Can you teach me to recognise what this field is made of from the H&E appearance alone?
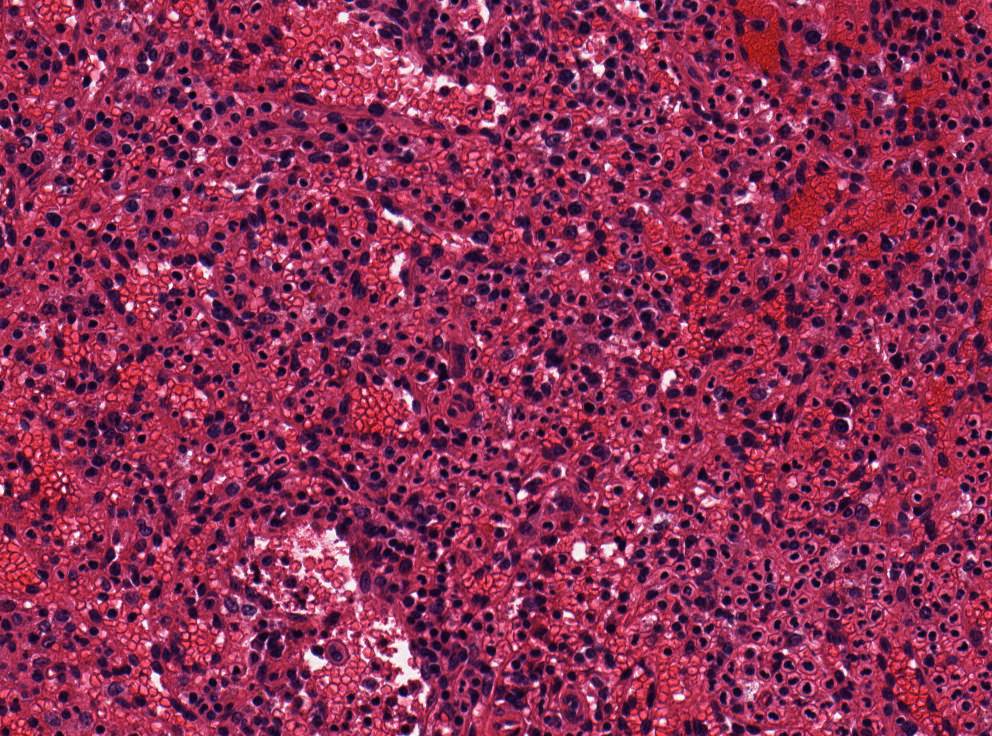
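Red pulp of the spleen is the main tissue here. Erythrocytes, tightly packed, form clusters and pools throughout.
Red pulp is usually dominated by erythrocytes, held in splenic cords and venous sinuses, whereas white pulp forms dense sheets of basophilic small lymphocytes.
Whole field a dense, diffuse cellular sheet; no glands, no epithelial lining. Most nuclei small, round, dark. Small irregular empty white spaces scattered, largest near lower centre-left.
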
